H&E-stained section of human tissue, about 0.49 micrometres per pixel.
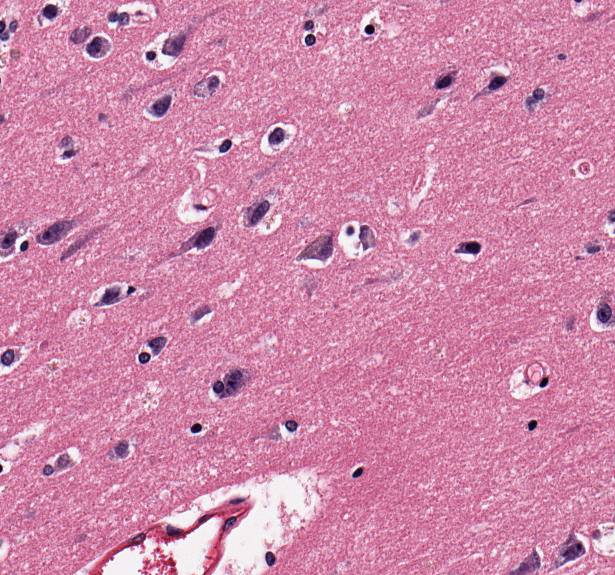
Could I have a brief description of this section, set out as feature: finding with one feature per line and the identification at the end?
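Background: finely granular, fibrillary pink matrix over most of the field, cells scattered singly through it
Larger cells: neurons, with angular, triangular bodies and purple-grey cytoplasm
Small nuclei: round, dark, compact, little visible cytoplasm, scattered across the field, some right against neuron bodies
Vessel: thin-walled, containing red blood cells, bottom left
Identity: cerebral cortex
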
